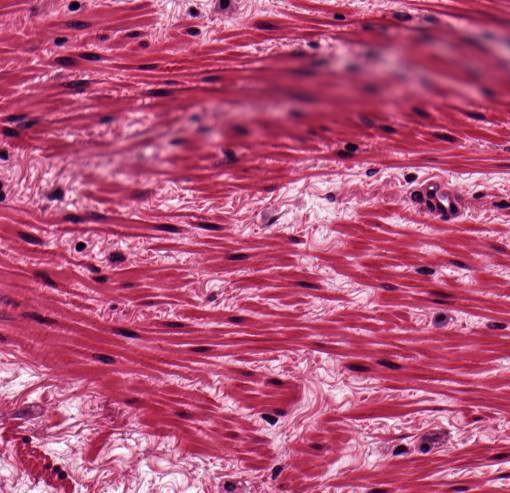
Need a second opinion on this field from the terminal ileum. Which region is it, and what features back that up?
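Identification: smooth muscle. Point one, the cells: bundles of eosinophilic spindle cells fill the field, running roughly horizontally. Point two, the nuclei: elongated, dark and cigar-shaped, along the long axis of the cells.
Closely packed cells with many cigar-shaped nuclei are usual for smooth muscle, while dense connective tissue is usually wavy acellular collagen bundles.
Point three, the spacing: pale, loose, wispy connective tissue parts the bundles, plainest in the middle right and lower field. Point four: a small cluster of rounded nuclei sits in the pale stroma near the right edge, just above the middle.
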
